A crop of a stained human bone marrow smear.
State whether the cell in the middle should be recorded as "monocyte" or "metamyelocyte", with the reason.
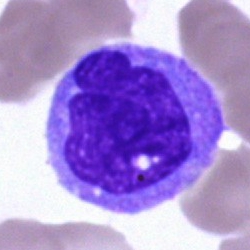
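It is a monocyte. Its nucleus is irregular, with folds and indentations. The cytoplasm shows only faint, fine granularity and no coarse granules. A few small clear vacuoles lie in the lower part of the cell, and a single tiny dark dot sits beside them near the lower edge of the nucleus.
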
